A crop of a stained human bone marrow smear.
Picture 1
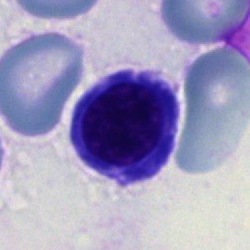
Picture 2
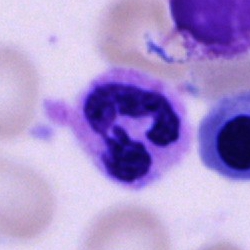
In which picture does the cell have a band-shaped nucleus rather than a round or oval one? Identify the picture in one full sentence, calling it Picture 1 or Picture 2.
In picture 2 the nucleus of the cell has been drawn out into a lobeless curved band.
